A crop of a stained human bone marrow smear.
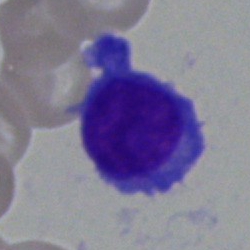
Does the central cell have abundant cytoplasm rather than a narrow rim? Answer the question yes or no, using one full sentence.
No, rather than abundant, the cytoplasm of the cell is scant.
